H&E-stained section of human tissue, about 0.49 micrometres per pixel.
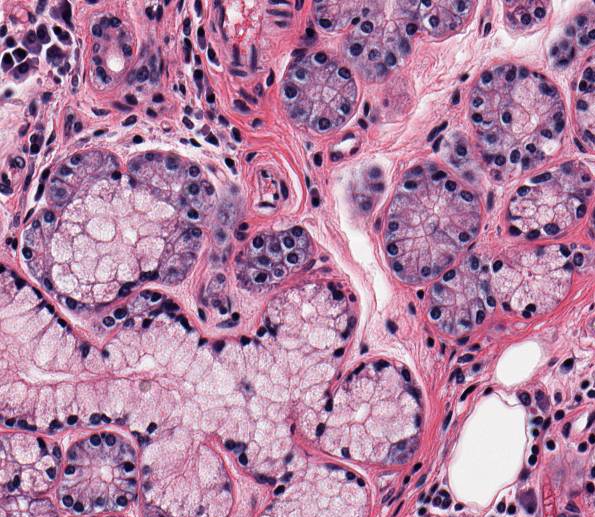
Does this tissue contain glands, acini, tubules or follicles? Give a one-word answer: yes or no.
Yes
